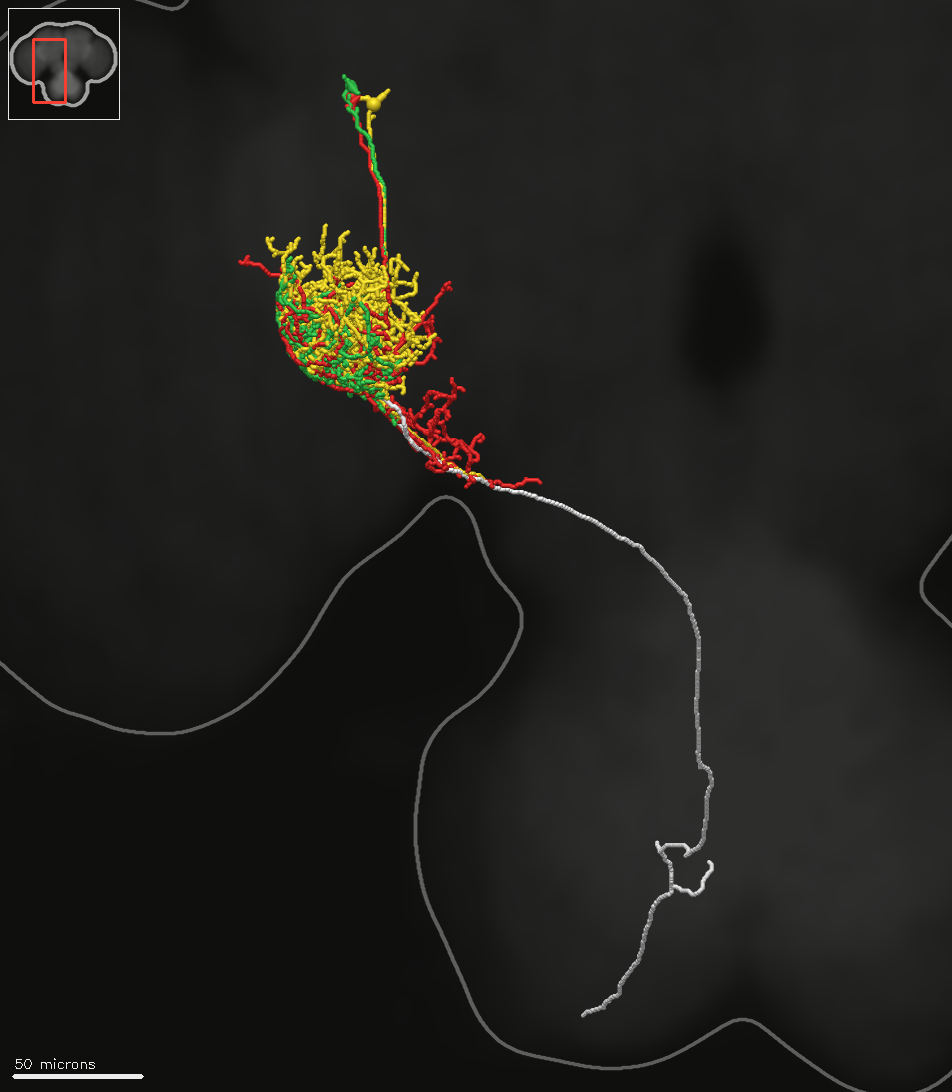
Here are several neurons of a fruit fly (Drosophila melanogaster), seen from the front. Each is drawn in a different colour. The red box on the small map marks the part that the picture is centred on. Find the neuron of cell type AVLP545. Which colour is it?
yellow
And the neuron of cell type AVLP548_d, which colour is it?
green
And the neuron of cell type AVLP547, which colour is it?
red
